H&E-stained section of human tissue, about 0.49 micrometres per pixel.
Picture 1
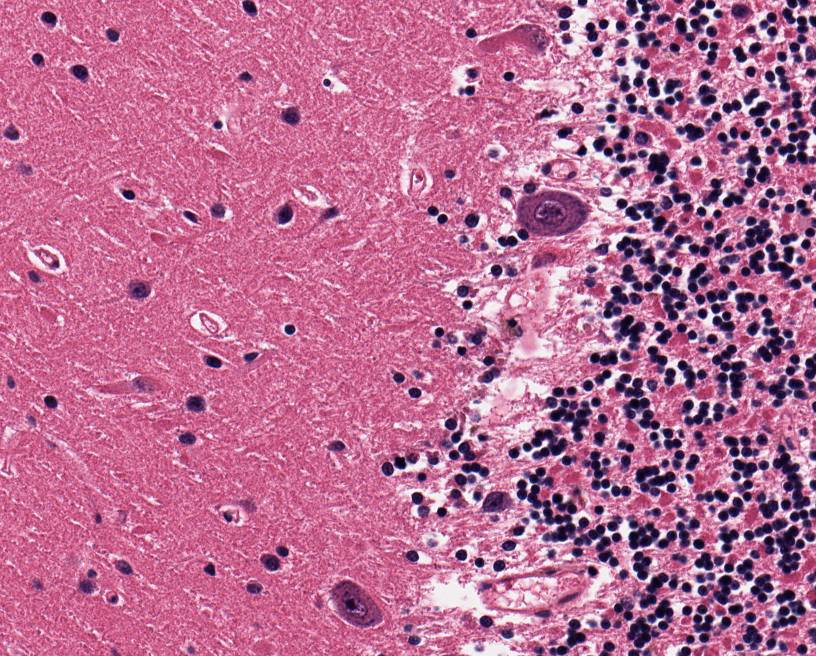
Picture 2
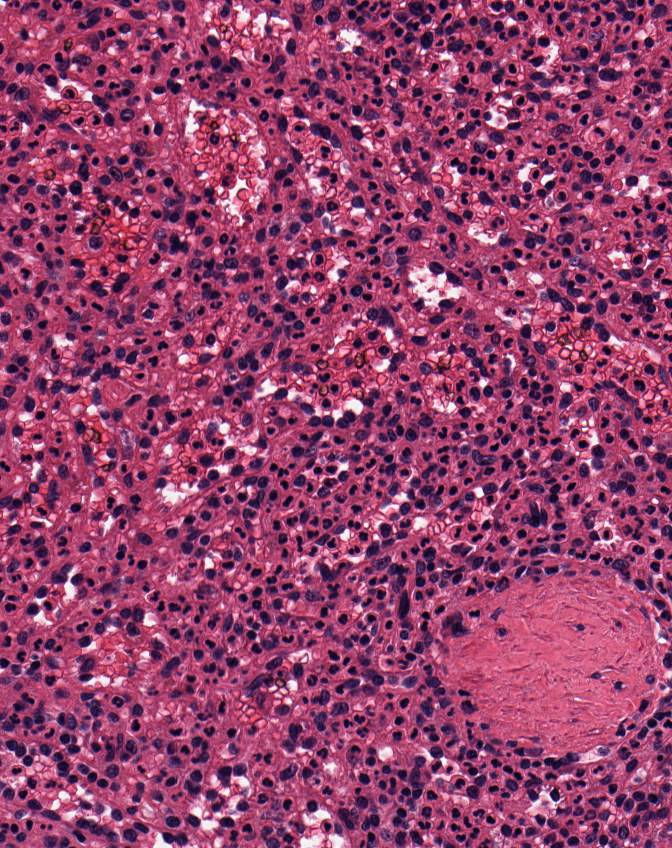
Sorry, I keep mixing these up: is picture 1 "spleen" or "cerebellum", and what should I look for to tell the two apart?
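The cerebellum is in picture 1, the spleen in picture 2. In the cerebellum, the left is a pale pink, finely fibrillary neuropil with only scattered small nuclei; the right is a dense zone packed with small, round, dark nuclei with very little cytoplasm. Notice the small cell-free pink patches between those nuclei throughout.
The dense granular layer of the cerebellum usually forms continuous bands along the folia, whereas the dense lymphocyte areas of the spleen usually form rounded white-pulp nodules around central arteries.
Now the spleen: irregular vascular spaces packed with red blood cells are scattered throughout, with cells in anastomosing cords and strands between them. Most of these cells have small round dark nuclei and a thin rim of pink cytoplasm.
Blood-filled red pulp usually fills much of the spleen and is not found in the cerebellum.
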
